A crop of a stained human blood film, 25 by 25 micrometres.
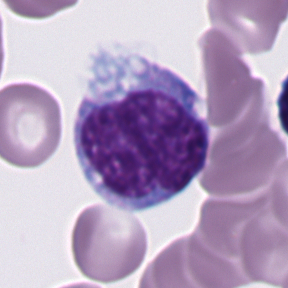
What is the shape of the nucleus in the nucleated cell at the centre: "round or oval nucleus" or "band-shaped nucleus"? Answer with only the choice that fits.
Round or oval nucleus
